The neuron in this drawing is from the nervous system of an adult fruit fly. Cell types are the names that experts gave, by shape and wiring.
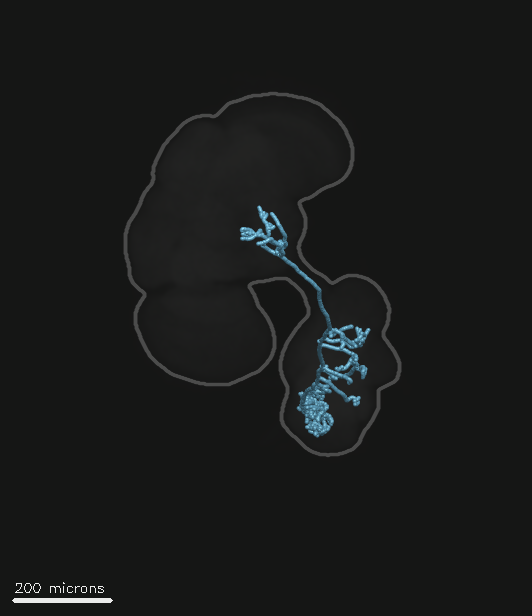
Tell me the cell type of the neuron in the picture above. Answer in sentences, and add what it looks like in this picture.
It is of cell type ANXXX084. Its broad class is ascending neuron. From top to bottom in the picture it spans about 450 microns. As drawn here it is taller than it is wide.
